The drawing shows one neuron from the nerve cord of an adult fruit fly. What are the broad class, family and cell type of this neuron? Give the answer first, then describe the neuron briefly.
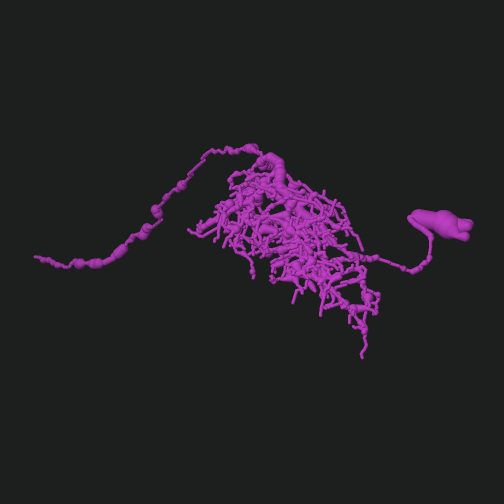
This is a motor neuron of the nerve cord. The family is MNad. It is of cell type MNad01. Dozens of branch ends can be seen. In this view it is wider than it is tall.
